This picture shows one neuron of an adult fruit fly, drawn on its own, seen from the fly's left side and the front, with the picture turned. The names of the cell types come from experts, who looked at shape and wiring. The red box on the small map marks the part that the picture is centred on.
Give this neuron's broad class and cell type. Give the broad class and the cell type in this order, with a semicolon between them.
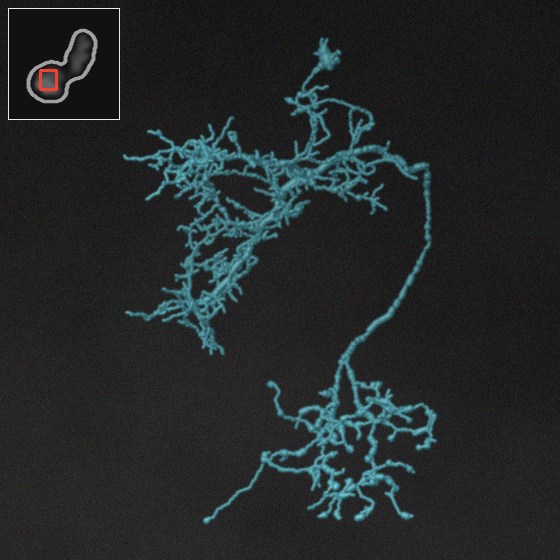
central-brain intrinsic neuron; PS201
